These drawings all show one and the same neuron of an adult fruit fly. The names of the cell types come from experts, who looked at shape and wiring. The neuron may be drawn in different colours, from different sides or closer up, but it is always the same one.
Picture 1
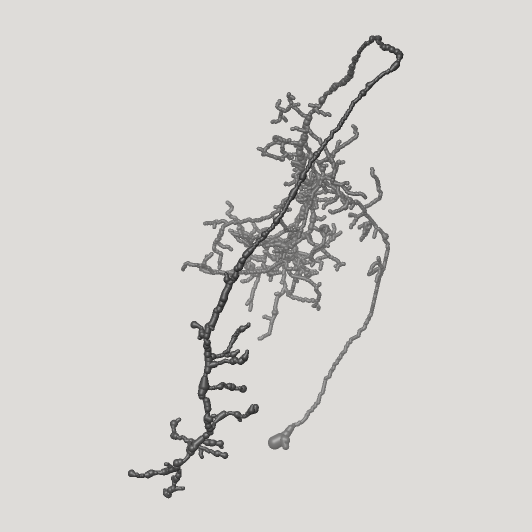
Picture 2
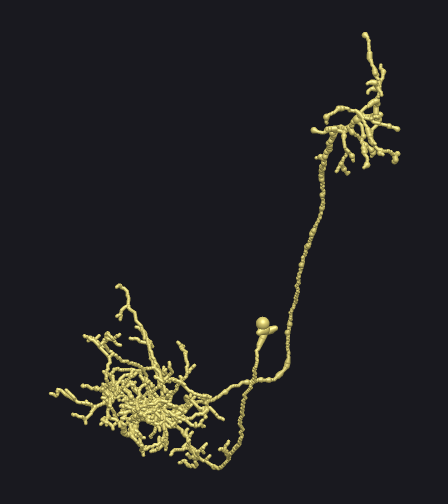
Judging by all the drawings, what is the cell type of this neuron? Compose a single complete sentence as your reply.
The cell type designation of this neuron is IN14B010.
